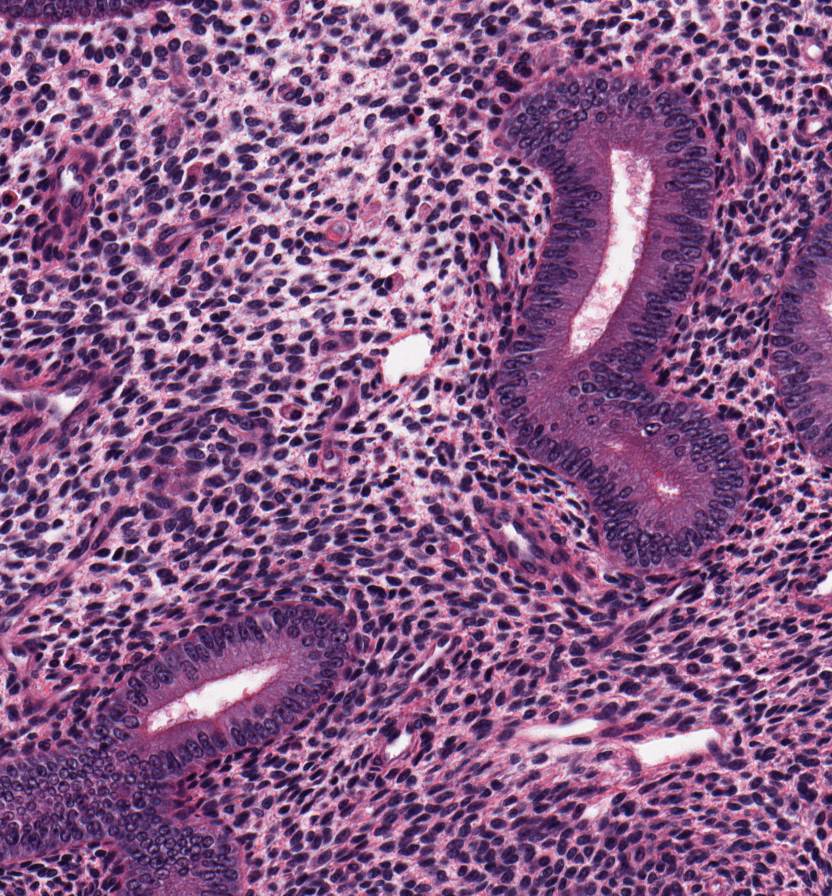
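Uterus other than the cervix. A few glands lie scattered in abundant cellular stroma, the largest upper right, another lower left. Tall columnar epithelium lines them, with crowded, elongated nuclei stacked at several levels. Stroma: densely packed oval to spindle-shaped dark nuclei, scant cytoplasm.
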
